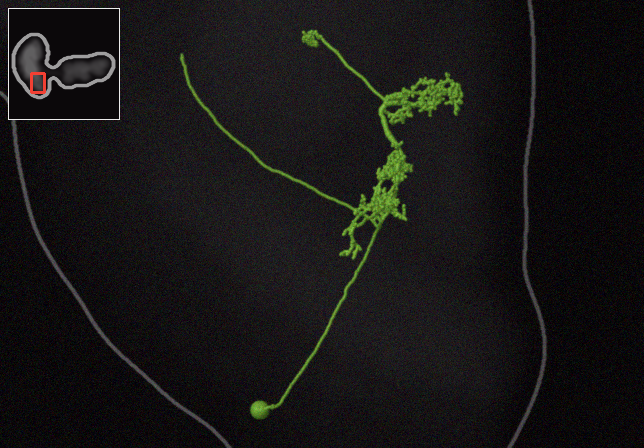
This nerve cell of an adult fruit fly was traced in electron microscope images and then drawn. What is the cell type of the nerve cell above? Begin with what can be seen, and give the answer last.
It is in the brain and does not reach the nerve cord. Its cell body lies at the bottom of the picture. It is a visual projection neuron. The cell type is TmY14.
